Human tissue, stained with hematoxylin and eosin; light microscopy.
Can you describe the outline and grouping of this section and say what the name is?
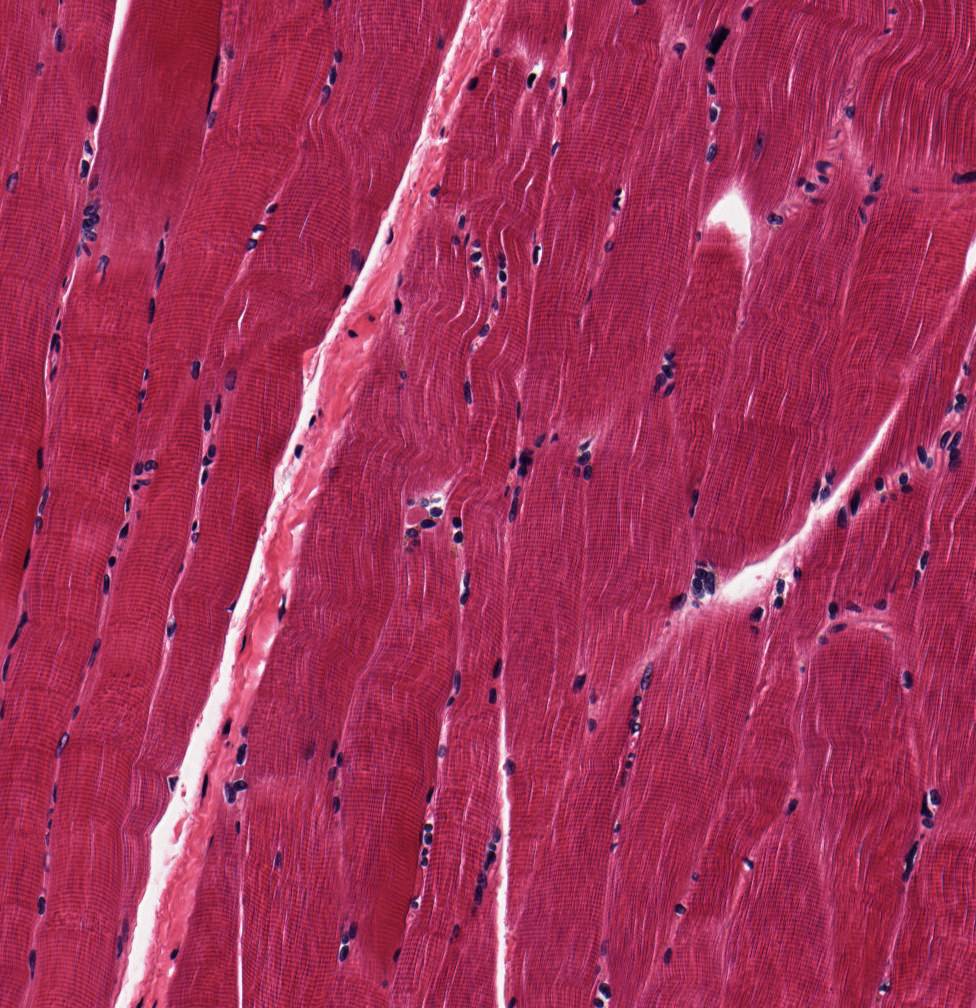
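Long, parallel, unbranched fibres cut lengthwise run top to bottom, leaning so their upper ends sit further right. Small, dark, flattened oval nuclei hug the fibre edges, not the centres. The cytoplasm is a deep, even pinkish-red. It's skeletal muscle.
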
